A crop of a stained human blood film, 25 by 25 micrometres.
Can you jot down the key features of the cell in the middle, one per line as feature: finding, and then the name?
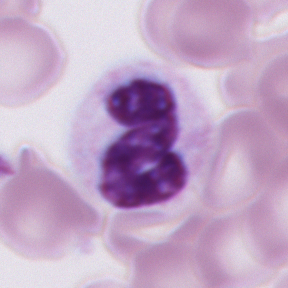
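Outline: roughly round, and smooth as I follow it around
Nucleus: about 11 by 8 micrometres
Chromatin: dark purple, condensed in coarse clumps
Granules: fine and faint lilac, in the cytoplasm
Vacuoles: none that I can see in the cytoplasm
Name: segmented neutrophil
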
